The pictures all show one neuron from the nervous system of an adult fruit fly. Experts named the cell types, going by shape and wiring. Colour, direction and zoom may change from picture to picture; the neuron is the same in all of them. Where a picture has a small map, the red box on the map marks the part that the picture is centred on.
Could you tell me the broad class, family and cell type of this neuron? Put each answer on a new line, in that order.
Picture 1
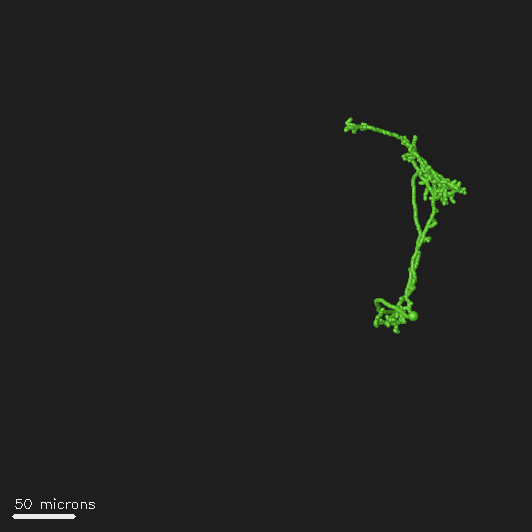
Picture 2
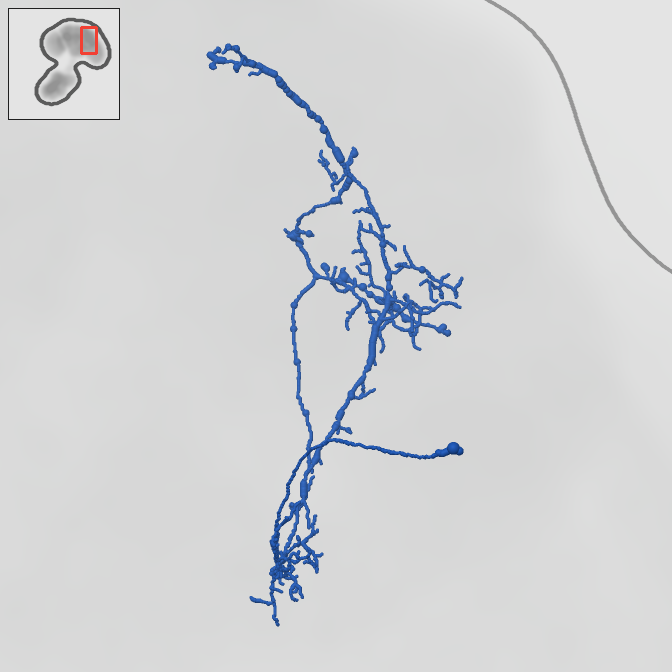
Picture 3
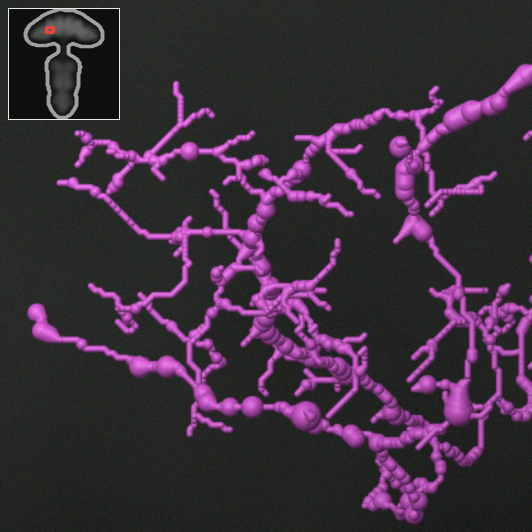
central-brain intrinsic neuron
hemilineage WEDa2
WEDPN3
